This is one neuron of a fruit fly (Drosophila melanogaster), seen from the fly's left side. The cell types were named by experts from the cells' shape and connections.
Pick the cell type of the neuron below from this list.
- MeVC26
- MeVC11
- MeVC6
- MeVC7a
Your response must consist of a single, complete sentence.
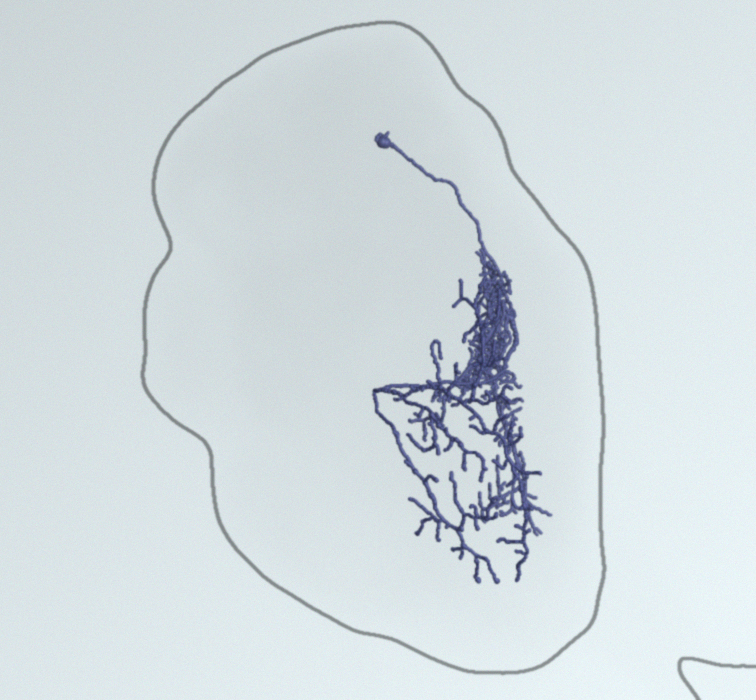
It is MeVC6 that this neuron is, by cell type.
